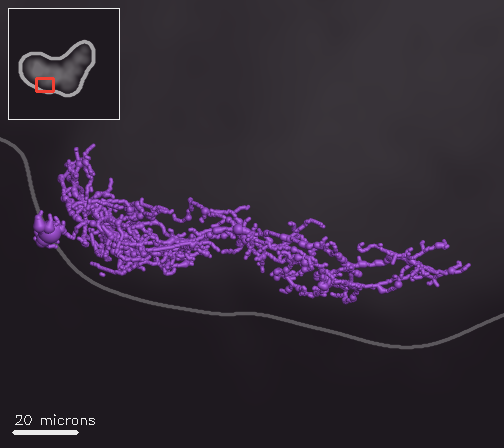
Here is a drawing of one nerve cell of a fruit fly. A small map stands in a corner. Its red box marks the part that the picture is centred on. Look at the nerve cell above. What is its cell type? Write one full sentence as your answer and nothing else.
Typed by cell type, the neuron is MNx01.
